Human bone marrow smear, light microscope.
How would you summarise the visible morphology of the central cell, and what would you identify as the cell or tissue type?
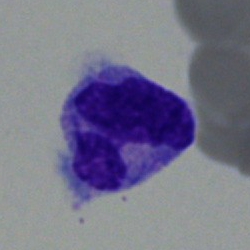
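Nucleus fills most of cell; nuclear material stains dense dark purple. Left cytoplasmic edge ragged, with wispy frayed tags. Paler pinkish-lilac patch in lower right of cell. Monocyte.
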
